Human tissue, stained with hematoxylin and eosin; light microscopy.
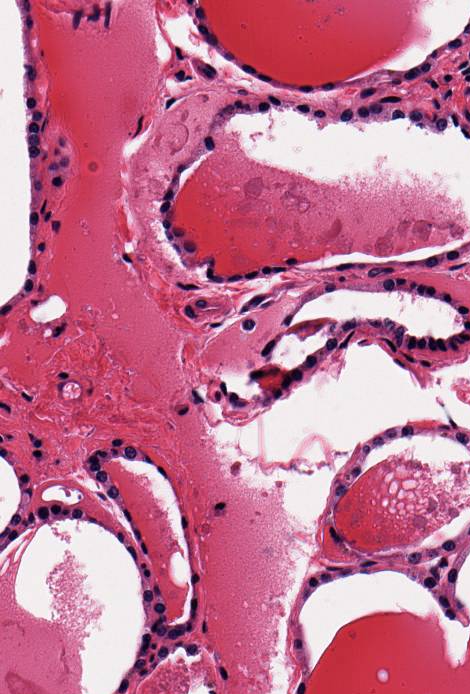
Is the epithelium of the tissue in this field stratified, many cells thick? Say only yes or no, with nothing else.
No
